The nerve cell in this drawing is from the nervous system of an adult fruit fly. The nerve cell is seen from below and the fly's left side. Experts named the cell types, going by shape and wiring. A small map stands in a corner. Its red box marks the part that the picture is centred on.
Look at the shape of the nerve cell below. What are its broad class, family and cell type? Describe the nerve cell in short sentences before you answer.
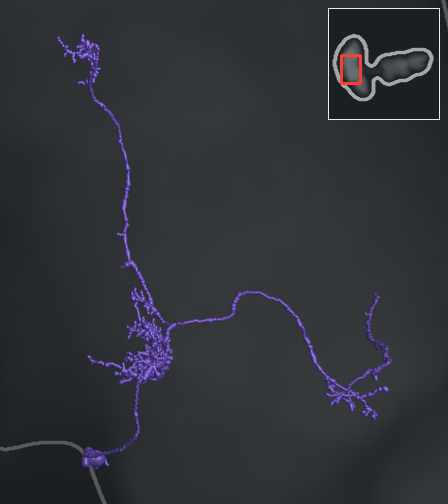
It lies in the brain. Dozens of branch ends can be seen. It is a central-brain intrinsic neuron. The family is hemilineage ALl1_ventral. The cell type is VP3+_l2PN.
